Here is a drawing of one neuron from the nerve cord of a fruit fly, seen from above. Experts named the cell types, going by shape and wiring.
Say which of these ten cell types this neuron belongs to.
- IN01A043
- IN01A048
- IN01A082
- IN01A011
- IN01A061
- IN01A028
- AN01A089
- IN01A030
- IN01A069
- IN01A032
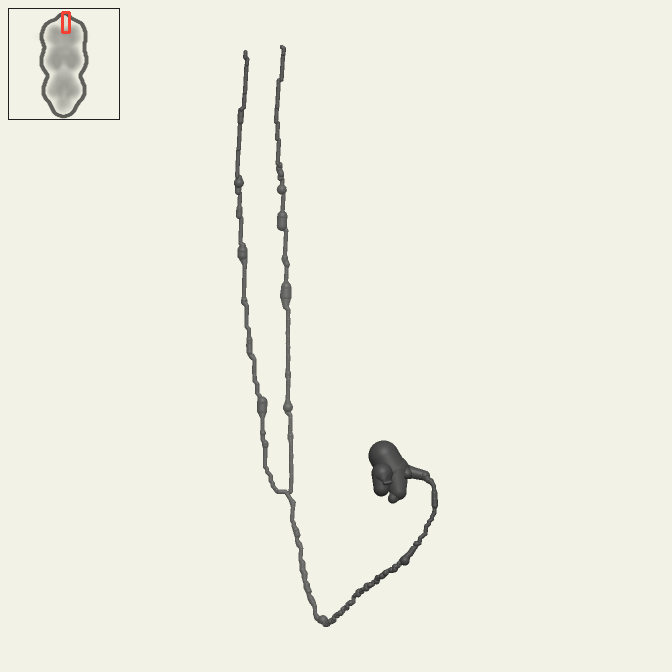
AN01A089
